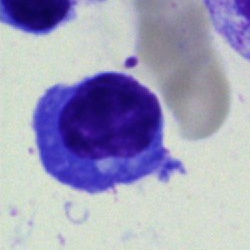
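Plasma cell: the central cell in a stained human bone marrow smear. The nucleus is displaced toward the upper right; its chromatin is dense and dark purple. Directly beneath the nucleus, the cytoplasm shows a paler zone. At the lower right, small ragged projections extend from the cell margin.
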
